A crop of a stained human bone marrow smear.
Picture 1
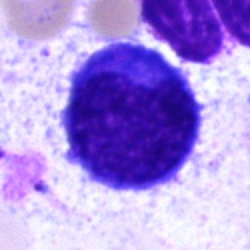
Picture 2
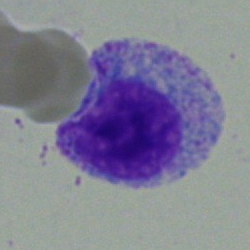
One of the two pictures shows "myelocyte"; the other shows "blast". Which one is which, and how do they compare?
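Blast in picture 1; myelocyte in picture 2. Outline: blast roughly round, edge with a few small blunt bumps; myelocyte roughly round, indented on its upper left side. Nucleus: fills nearly the whole blast; off-centre toward the lower left in the myelocyte.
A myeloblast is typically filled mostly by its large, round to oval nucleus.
Cytoplasm: very thin deep blue rim in the blast, no granules, no vacuoles; broad rim in the myelocyte, widest on the upper right, background pale bluish-grey. Myelocyte chromatin: dark purple with darker clumped areas.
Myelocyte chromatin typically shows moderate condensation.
Incidental: a smooth pale grey smudge touches the myelocyte at its upper left.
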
